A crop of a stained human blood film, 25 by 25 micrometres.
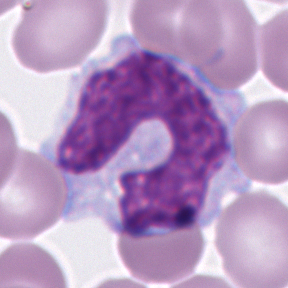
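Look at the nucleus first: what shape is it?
A horseshoe, opening toward the lower left, with cytoplasm filling the hollow of its bend.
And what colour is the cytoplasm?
Pale grey-blue.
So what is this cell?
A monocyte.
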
